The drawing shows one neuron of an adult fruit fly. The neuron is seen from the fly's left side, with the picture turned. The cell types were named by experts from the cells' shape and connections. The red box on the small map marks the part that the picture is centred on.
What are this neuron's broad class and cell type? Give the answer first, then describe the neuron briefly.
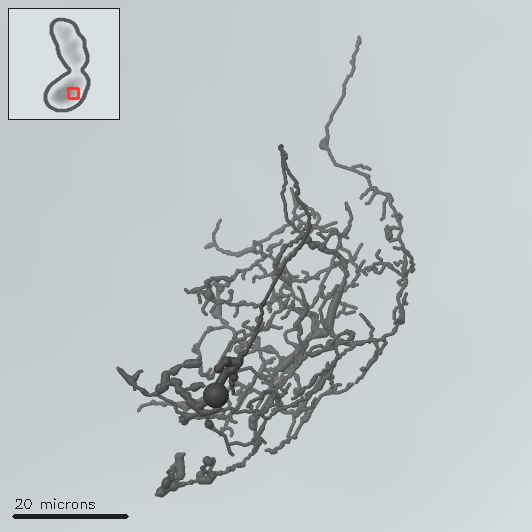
It is a central-brain intrinsic neuron. It is of cell type CB3264. The cell body is at the bottom of the picture. By the scale bar it is about 80 microns tall in this view. The picture shows dozens of branch ends.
